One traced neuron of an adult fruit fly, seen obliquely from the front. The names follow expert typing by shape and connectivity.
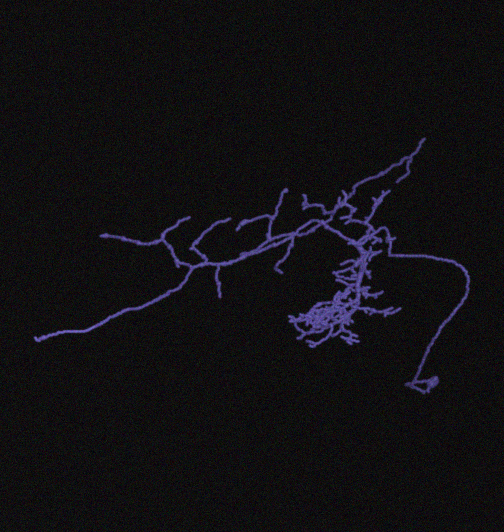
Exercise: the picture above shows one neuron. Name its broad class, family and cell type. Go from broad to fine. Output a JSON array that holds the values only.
["nerve-cord intrinsic neuron", "hemilineage 06A", "IN06A065"]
